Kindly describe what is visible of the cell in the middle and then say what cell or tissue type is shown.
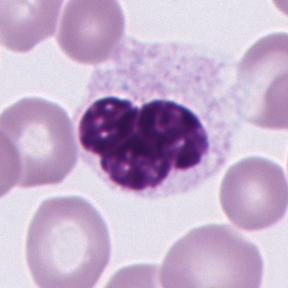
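The cell has an irregular, faintly marked outline. Its nucleus lies in the lower part of the cell, leaving most of the cytoplasm above it, and no nucleoli can be seen. Fine, small pinkish-violet granules are sprinkled through the cytoplasm. The cell is a segmented neutrophil.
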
